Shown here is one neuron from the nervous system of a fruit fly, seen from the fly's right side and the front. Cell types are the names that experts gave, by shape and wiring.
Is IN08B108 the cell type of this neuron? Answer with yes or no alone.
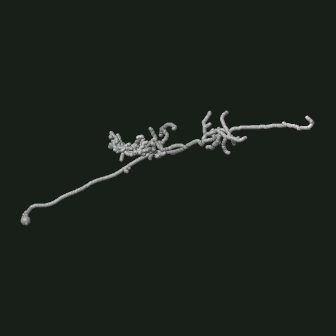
yes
